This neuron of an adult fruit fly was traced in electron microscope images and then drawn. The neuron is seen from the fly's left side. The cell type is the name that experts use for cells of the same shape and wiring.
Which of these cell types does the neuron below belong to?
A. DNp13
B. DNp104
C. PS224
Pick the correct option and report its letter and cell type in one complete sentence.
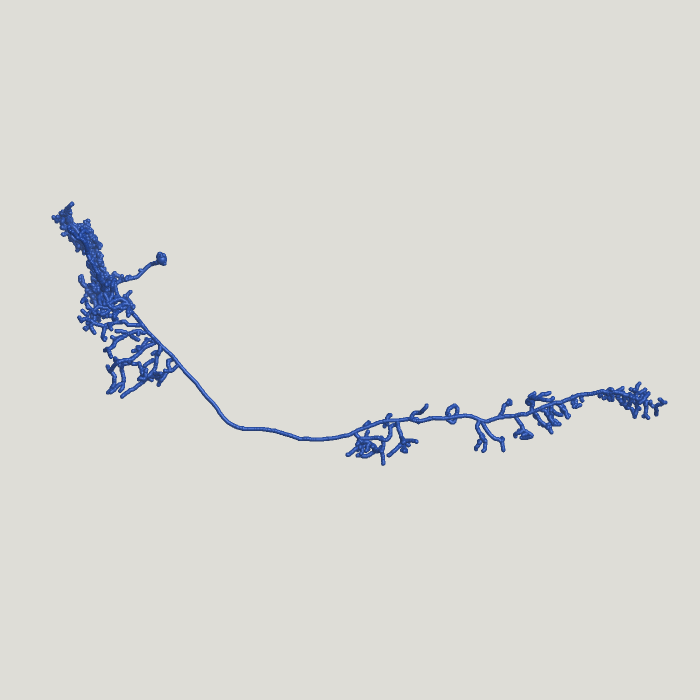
The neuron is categorized as cell type DNp13, option A.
